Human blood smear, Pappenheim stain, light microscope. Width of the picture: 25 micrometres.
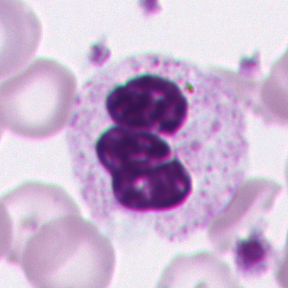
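Segmented neutrophil in a stained smear of human peripheral blood. The nucleus is divided into three lobes stacked from top to bottom, with dense, dark purple, clumped chromatin. The abundant pale pinkish-lilac cytoplasm holds fine pink-violet granules scattered evenly throughout.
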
